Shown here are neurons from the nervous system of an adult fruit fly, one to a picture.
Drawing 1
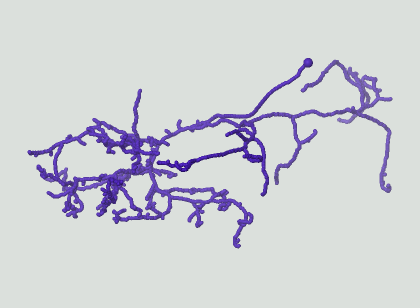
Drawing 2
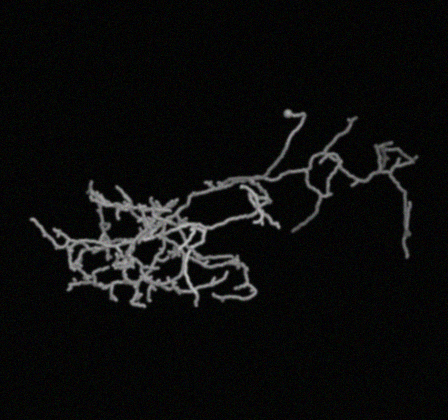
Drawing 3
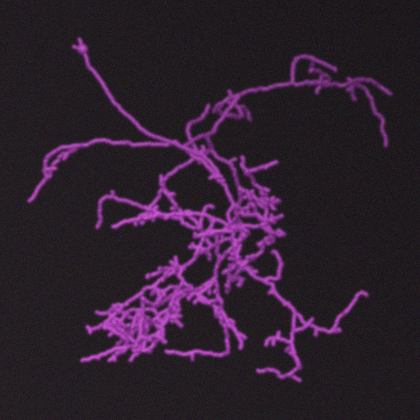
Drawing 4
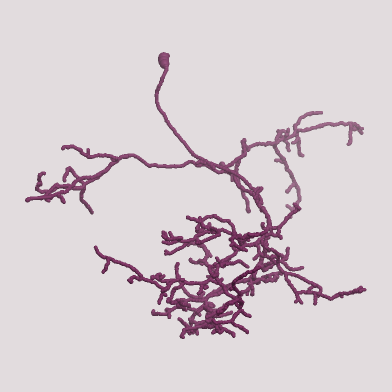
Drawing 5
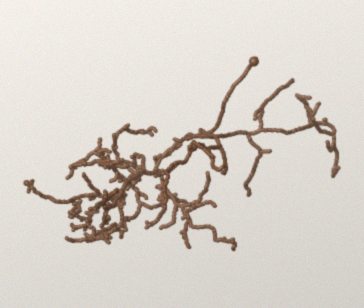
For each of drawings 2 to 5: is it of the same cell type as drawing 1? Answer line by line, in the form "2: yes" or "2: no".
2: yes
3: yes
4: yes
5: yes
